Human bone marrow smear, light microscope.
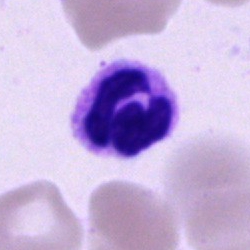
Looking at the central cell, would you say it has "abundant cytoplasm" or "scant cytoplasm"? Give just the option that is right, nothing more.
Scant cytoplasm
